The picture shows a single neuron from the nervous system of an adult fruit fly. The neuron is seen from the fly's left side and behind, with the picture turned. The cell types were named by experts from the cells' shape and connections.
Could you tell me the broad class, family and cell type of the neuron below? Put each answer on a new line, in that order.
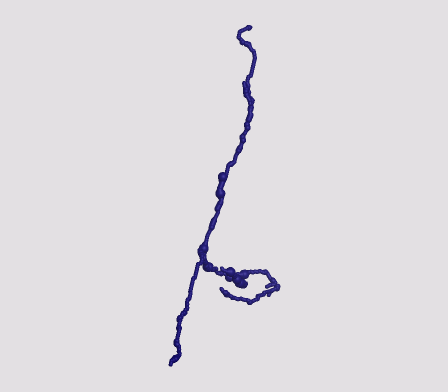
sensory neuron entering the nerve cord
class mechanosensory tactile
SNta27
